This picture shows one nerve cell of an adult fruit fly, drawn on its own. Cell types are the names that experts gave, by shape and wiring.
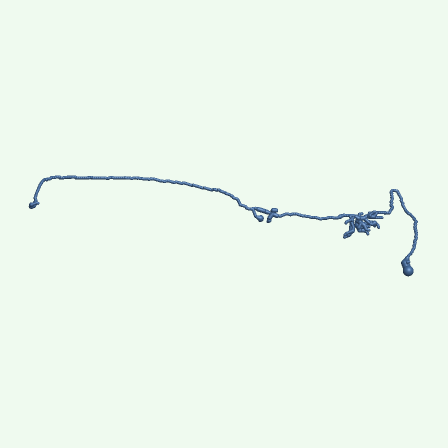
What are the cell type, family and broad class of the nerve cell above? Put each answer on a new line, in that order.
Tm1
Tm
optic-lobe intrinsic neuron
